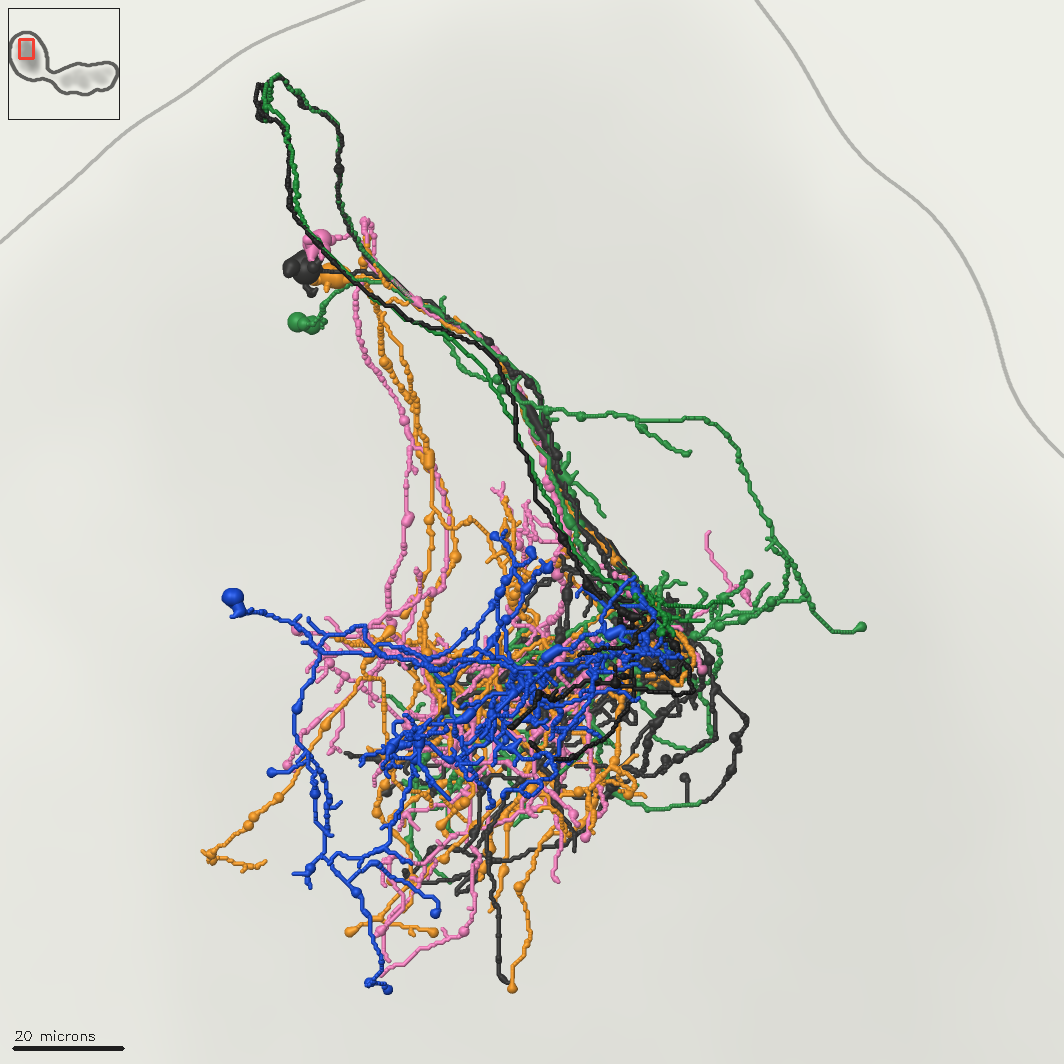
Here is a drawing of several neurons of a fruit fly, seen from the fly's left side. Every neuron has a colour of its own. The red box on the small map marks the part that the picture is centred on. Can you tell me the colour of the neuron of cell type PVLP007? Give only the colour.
black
